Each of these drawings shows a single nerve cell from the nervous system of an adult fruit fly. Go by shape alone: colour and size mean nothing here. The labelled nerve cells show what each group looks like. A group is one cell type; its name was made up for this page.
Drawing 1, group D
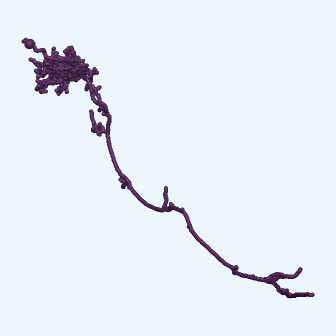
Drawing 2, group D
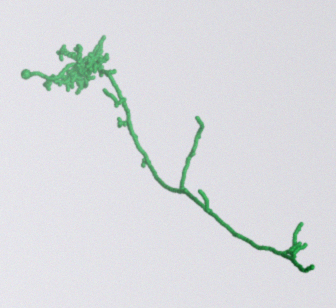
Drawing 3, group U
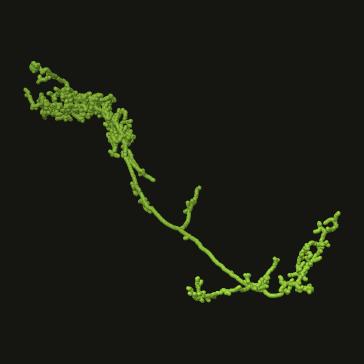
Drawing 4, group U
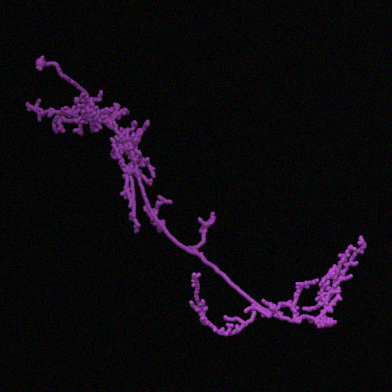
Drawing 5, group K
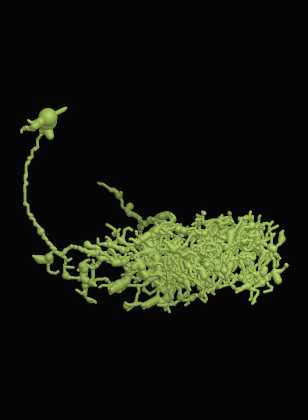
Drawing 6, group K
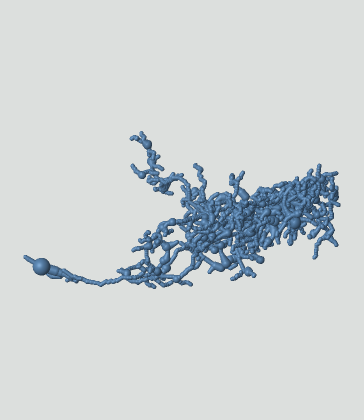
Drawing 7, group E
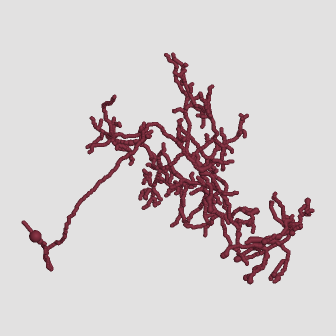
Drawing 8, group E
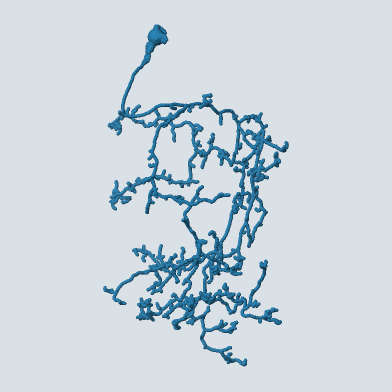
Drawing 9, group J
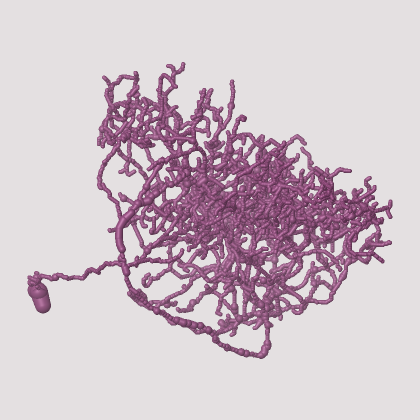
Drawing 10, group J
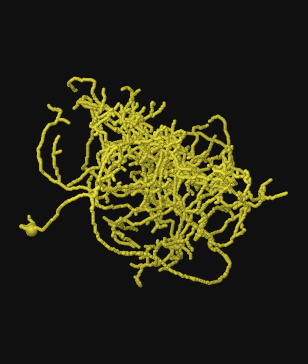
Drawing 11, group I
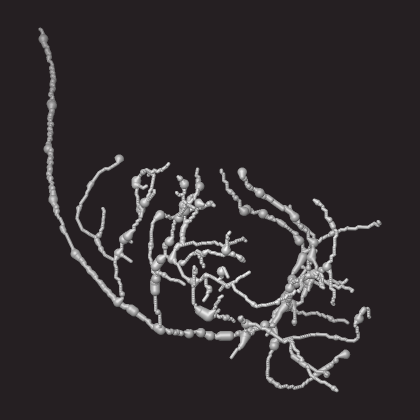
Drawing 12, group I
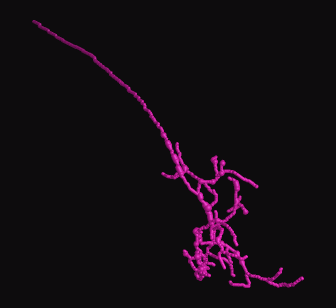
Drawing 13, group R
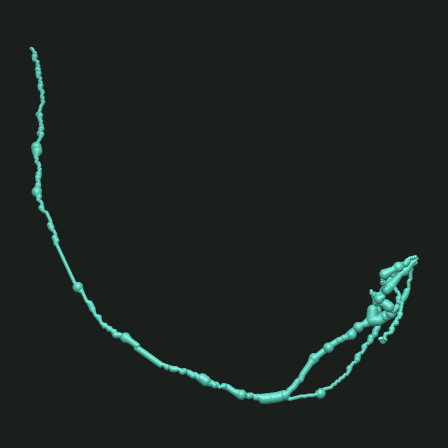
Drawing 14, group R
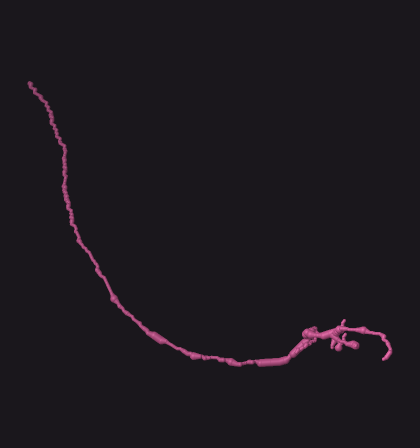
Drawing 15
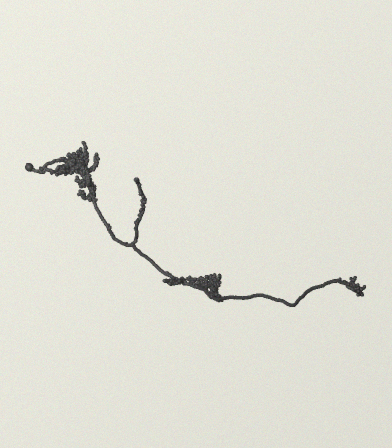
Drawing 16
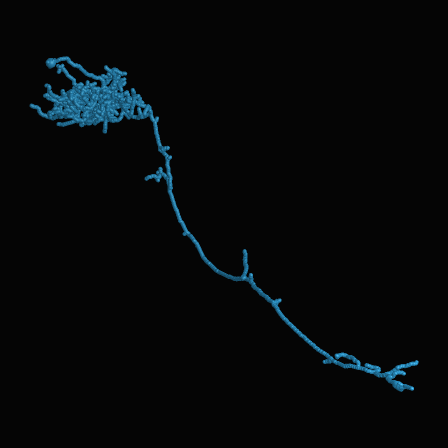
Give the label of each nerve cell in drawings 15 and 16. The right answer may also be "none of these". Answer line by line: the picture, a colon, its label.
15: none of these
16: group D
